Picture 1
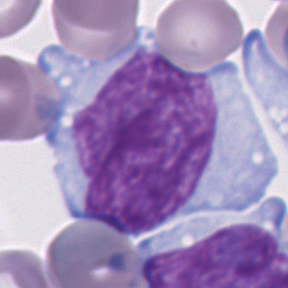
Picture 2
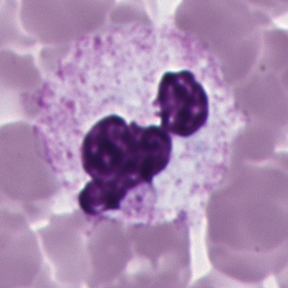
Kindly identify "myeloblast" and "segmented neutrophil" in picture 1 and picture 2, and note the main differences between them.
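Assignment: myeloblast in picture 1, segmented neutrophil in picture 2. Outline: the myeloblast is irregular and angular rather than round, with a red cell pressing against its upper edge, while the segmented neutrophil is roughly round. Cytoplasm: the myeloblast's is pale blue, deeper blue along its outer edge, with a few small clear vacuoles and no granules.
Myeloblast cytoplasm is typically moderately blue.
The segmented neutrophil's is plentiful and very pale, with fine pinkish-violet granules scattered throughout.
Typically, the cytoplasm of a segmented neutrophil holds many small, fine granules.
Nucleus: in the segmented neutrophil it is divided into several separate lobes, with dense, dark purple chromatin and no visible nucleoli.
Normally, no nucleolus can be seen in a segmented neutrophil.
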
